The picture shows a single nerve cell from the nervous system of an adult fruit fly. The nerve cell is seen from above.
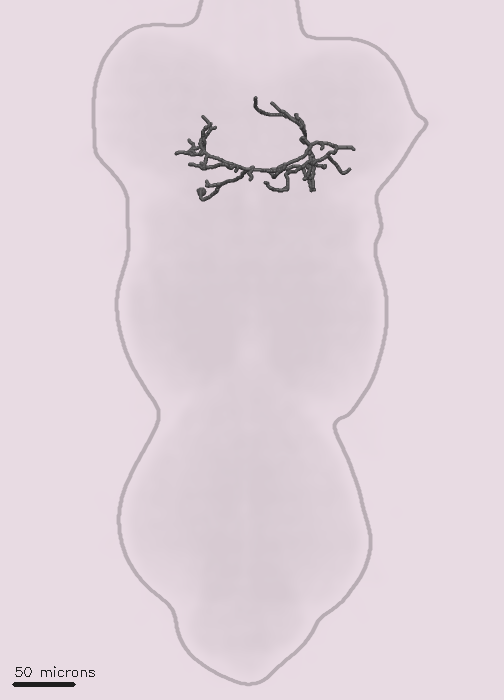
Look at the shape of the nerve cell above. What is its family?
hemilineage 12B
